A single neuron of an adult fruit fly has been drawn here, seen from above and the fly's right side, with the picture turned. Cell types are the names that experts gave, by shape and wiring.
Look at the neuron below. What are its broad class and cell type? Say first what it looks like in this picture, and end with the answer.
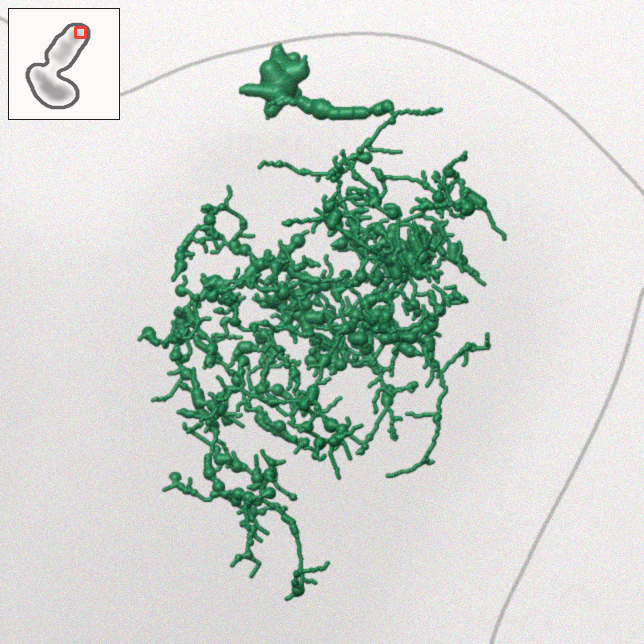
It lies in the nerve cord. The picture shows more than a hundred branch ends. This is a nerve-cord intrinsic neuron. The cell type is INXXX225.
